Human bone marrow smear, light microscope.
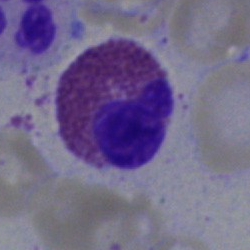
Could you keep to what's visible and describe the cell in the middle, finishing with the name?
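A smooth edge bounds the roughly round outline. The nucleus, a dark, dense blue-purple, lies off-centre toward the lower right. Abundant cytoplasm covers more of the cell than the nucleus does. The cell is an eosinophil.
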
